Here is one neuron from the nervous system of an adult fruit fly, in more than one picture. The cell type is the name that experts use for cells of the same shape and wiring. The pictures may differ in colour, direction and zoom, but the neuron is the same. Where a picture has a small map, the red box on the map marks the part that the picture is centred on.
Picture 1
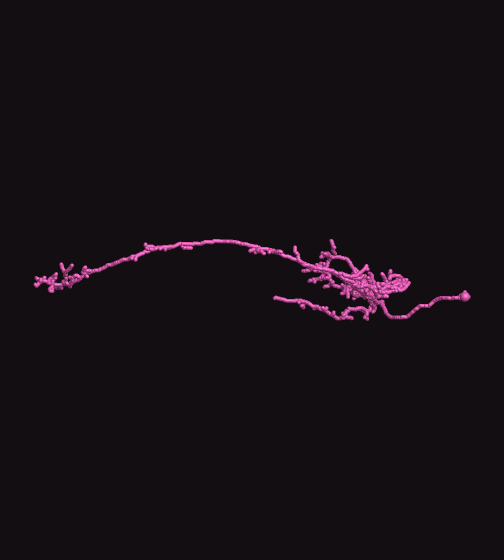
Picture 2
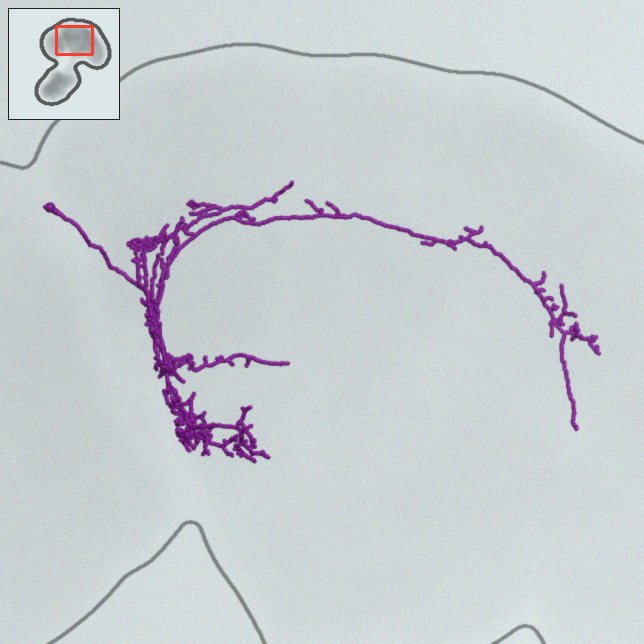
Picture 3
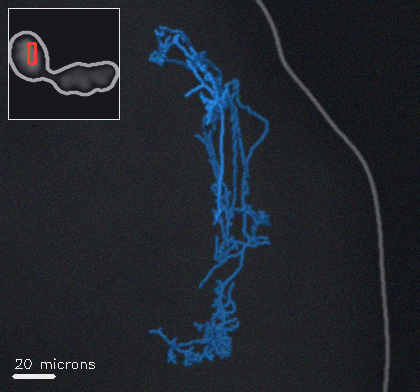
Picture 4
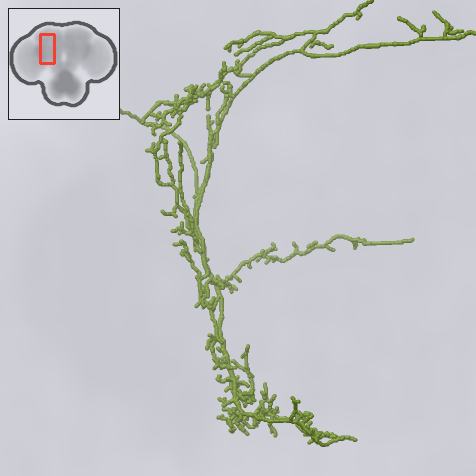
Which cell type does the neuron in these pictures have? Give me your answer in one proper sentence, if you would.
The cell type name PLP116 applies to this neuron.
